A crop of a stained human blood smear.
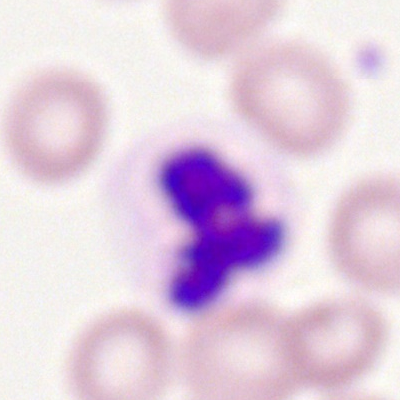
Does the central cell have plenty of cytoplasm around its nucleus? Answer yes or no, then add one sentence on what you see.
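Yes. A wide rim of pale pinkish-lilac cytoplasm surrounds the nucleus.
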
